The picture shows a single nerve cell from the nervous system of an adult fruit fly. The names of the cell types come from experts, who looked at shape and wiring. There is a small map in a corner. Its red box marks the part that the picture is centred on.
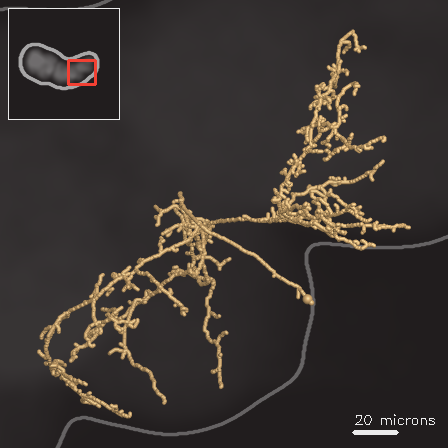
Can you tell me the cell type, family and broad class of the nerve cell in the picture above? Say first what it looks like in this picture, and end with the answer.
From top to bottom in the picture it spans about 180 microns. Dozens of branch ends can be seen. Its cell type is IN03A052. Its family is hemilineage 03A. It is a nerve-cord intrinsic neuron.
